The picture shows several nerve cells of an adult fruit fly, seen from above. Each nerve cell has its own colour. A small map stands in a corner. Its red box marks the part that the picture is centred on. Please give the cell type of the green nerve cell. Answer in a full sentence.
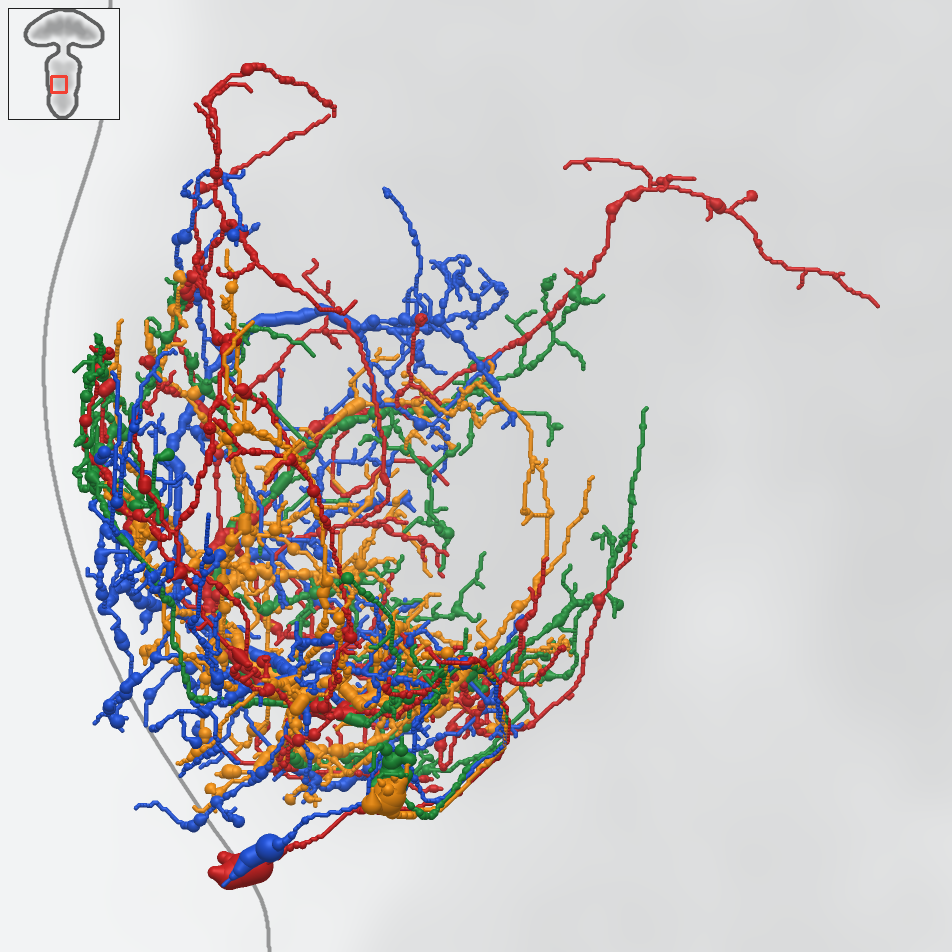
The cell type is IN03A073.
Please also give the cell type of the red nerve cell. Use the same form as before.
The cell type is IN03A071.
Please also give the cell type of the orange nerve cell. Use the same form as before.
The cell type is IN03A038.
